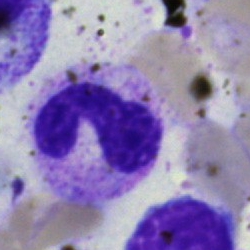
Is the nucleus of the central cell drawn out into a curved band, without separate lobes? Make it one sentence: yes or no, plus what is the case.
Yes, its nucleus forms a curved band and has no separate lobes.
